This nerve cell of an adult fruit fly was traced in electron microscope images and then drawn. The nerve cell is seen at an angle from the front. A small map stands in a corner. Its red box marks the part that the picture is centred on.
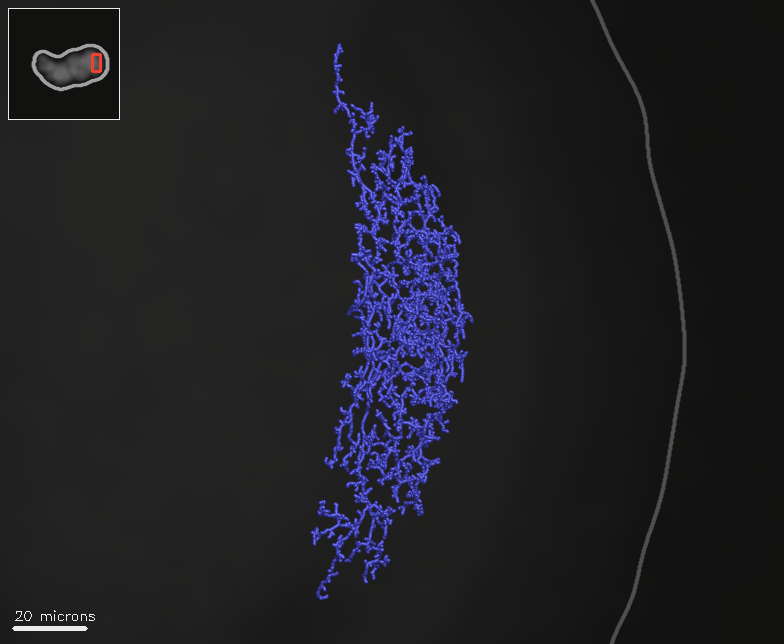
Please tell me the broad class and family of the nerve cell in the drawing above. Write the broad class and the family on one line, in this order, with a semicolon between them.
optic-lobe intrinsic neuron; Pm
